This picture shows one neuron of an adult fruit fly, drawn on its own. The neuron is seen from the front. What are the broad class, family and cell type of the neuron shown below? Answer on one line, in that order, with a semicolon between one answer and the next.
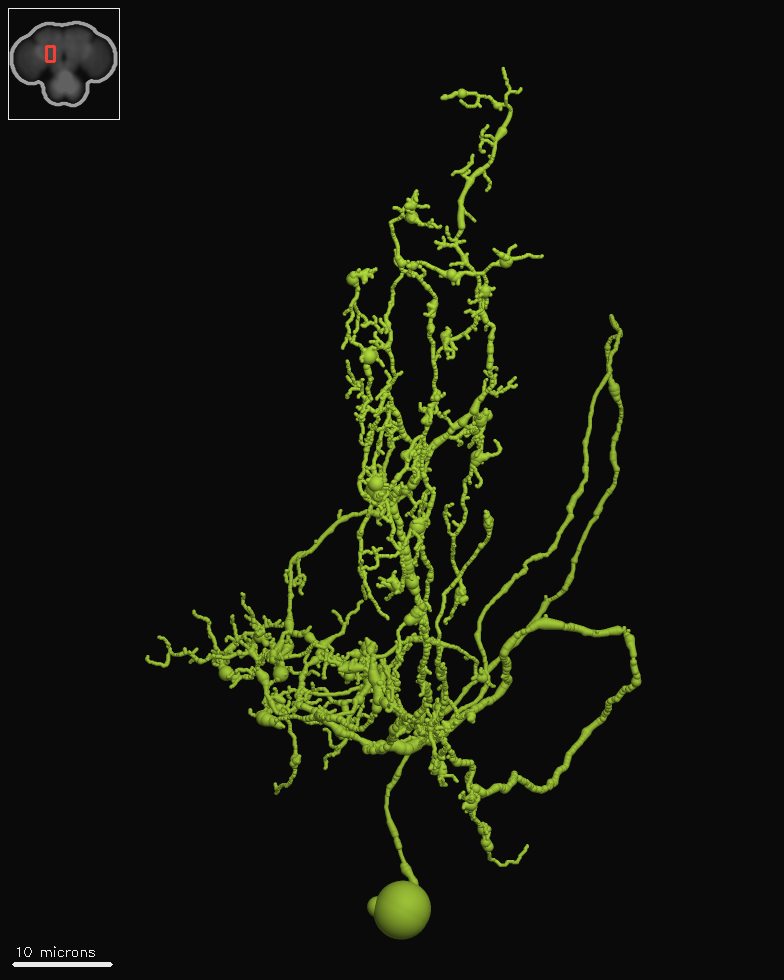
central-brain intrinsic neuron; hemilineage DM5_ventral; WED153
